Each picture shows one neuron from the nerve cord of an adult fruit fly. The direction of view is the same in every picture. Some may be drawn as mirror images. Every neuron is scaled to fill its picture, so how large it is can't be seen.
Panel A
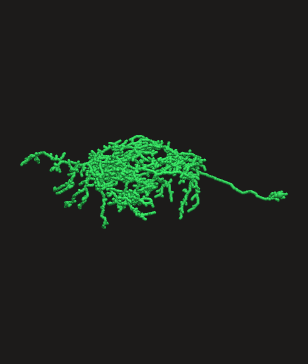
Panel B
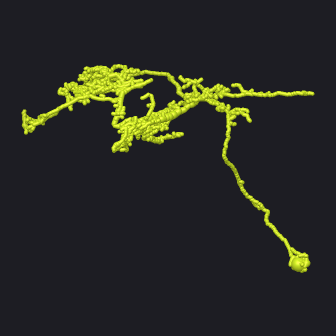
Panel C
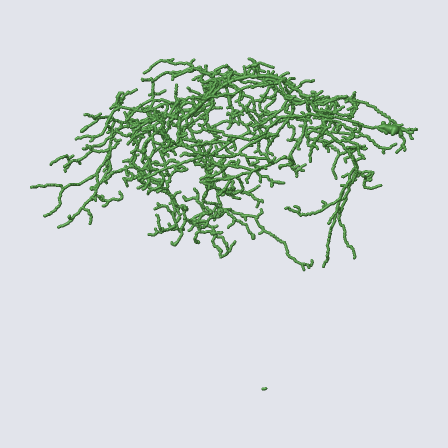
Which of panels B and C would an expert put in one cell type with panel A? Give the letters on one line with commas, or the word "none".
C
